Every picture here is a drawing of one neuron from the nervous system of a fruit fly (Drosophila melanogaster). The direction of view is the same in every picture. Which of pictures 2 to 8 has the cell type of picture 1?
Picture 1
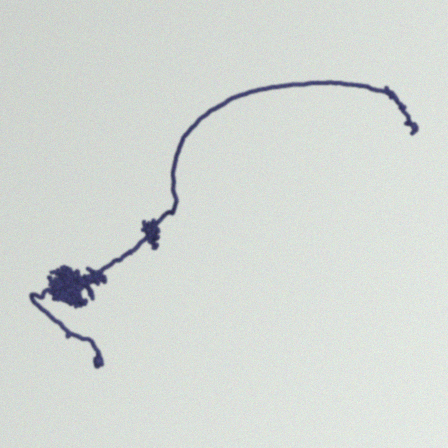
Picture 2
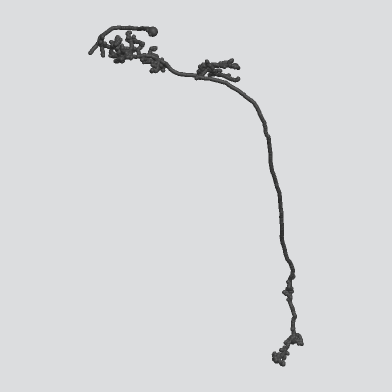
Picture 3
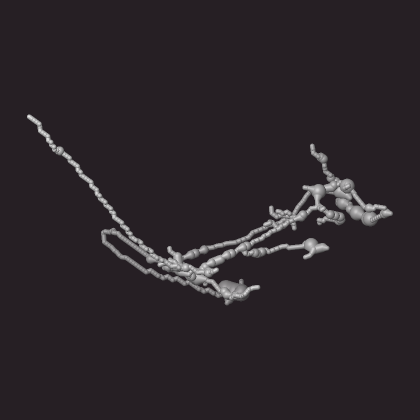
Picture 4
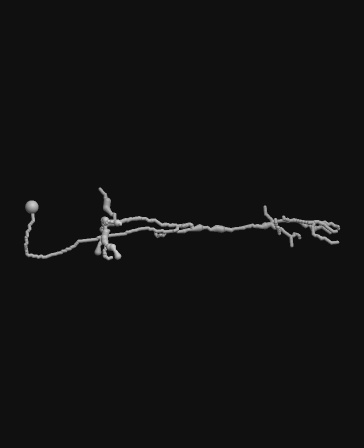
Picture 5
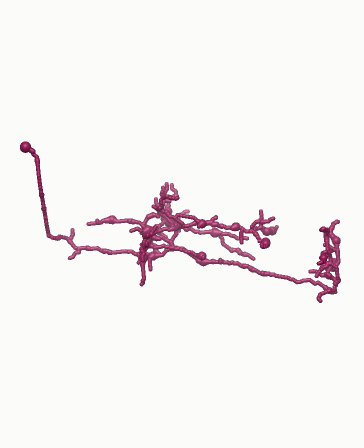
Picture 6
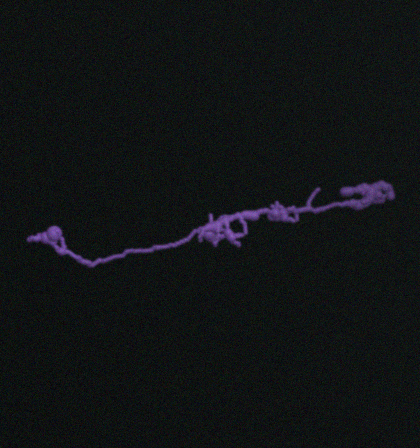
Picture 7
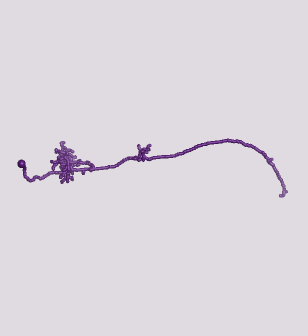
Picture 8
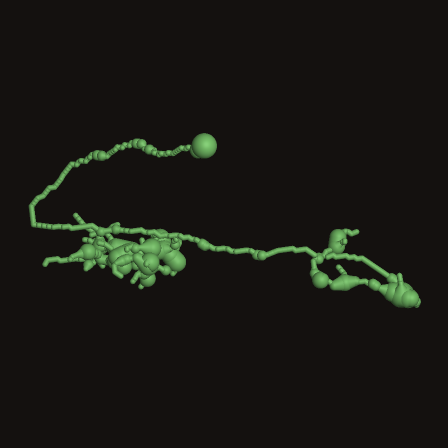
7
